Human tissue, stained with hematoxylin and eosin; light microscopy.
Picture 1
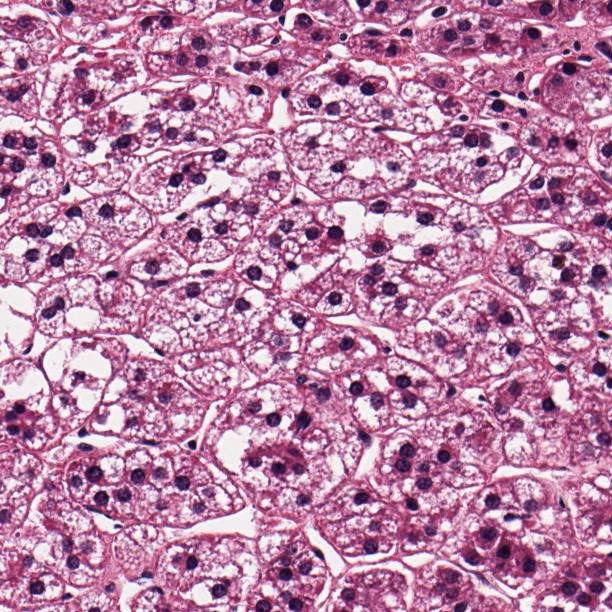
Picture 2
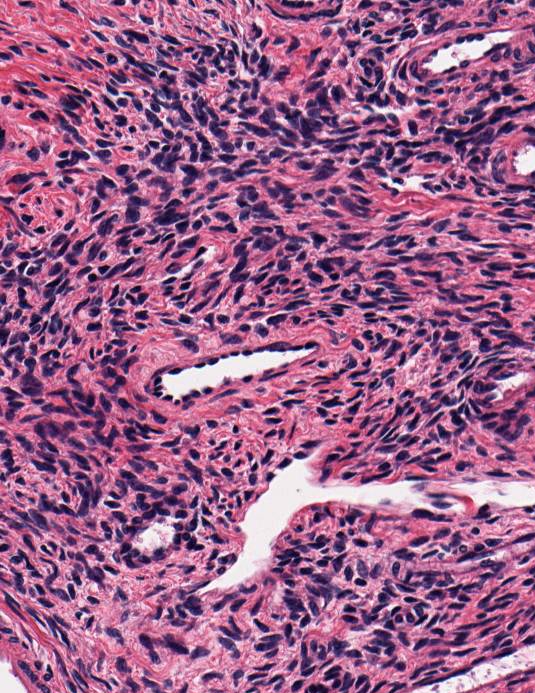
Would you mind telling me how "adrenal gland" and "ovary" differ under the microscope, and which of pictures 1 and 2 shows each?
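Picture 1 is adrenal gland; picture 2 is ovary. Picture 1: rounded nests and short cords throughout, split by delicate pink strands with flattened, elongated nuclei; picture 2: densely packed spindle-to-ovoid cells in short intersecting fascicles, nearly filling the field. Adrenal cells large, polygonal, with abundant pale, finely vacuolated, bubbly cytoplasm; nuclei small, round, dark, mostly central. Ovarian cells: dark oval to elongated nuclei, scant poorly defined pink cytoplasm. Fine pink collagen fibres between cells throughout picture 2; denser, less cellular bands at left edge and lower left corner.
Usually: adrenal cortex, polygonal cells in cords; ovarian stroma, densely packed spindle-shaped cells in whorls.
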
